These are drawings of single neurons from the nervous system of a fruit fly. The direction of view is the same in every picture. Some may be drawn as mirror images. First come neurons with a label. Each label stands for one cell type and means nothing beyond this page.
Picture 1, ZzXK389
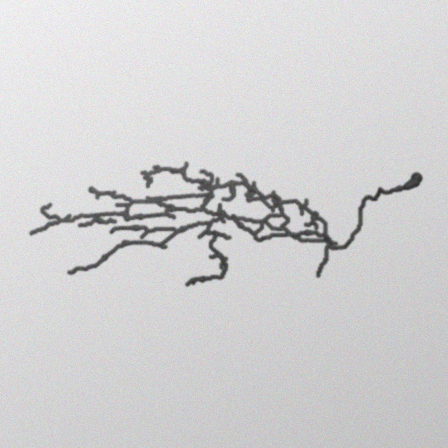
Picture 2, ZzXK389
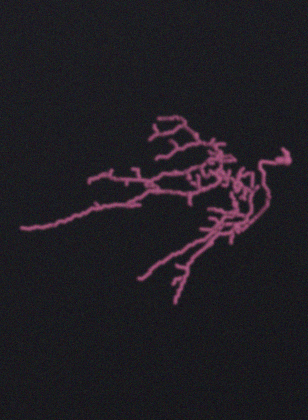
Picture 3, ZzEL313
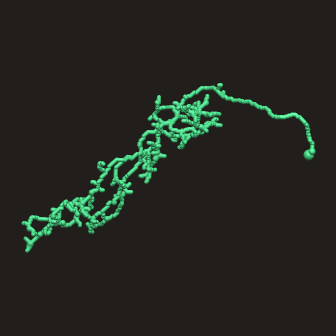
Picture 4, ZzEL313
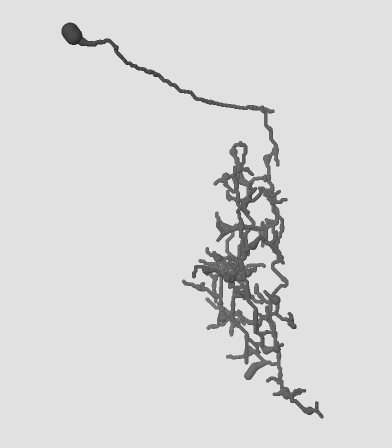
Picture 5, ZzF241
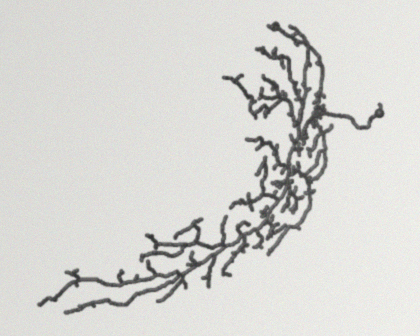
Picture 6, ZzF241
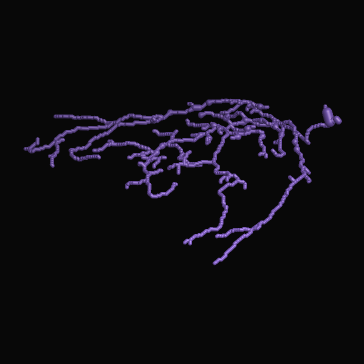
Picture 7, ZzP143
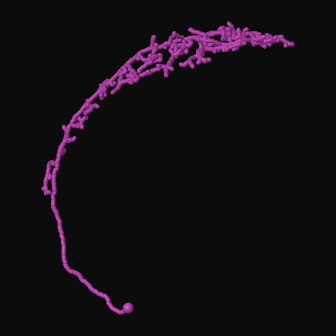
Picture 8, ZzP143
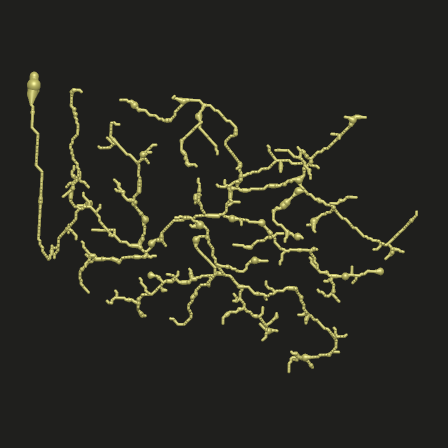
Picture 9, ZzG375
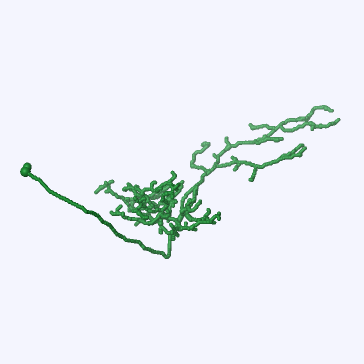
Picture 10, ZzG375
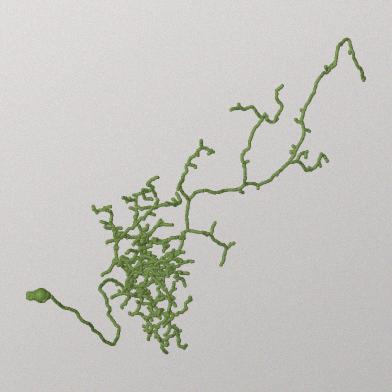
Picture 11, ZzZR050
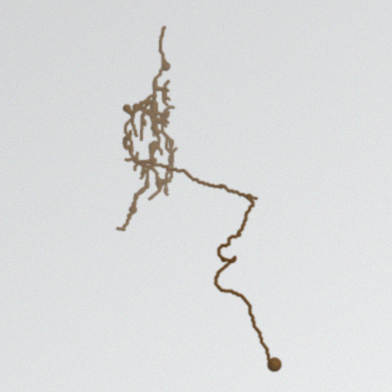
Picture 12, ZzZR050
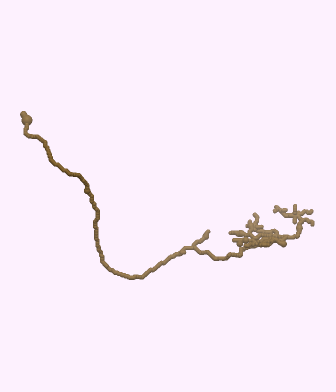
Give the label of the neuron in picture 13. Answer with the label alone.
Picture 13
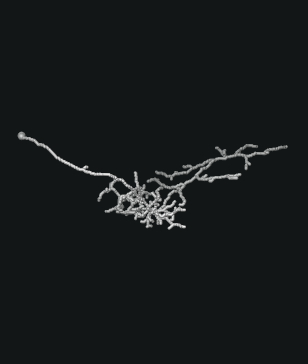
ZzG375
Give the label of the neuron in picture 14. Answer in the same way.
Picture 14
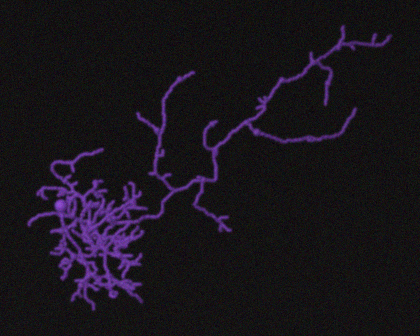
ZzG375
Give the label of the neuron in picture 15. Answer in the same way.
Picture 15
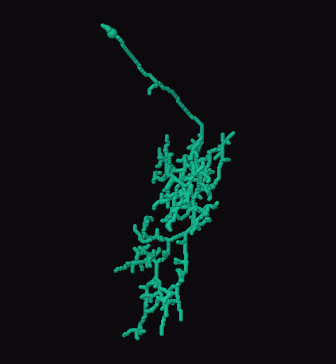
ZzEL313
